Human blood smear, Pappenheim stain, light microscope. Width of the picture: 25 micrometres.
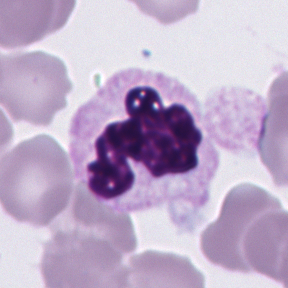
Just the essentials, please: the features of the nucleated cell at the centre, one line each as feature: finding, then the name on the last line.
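Chromatin: dark purple, densely clumped
Nucleoli: none visible
Cytoplasm: pale pinkish-lilac
Granules: fine and faint, spread through the cytoplasm
Name: segmented neutrophil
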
